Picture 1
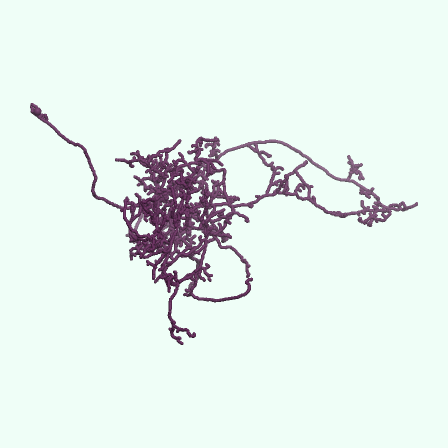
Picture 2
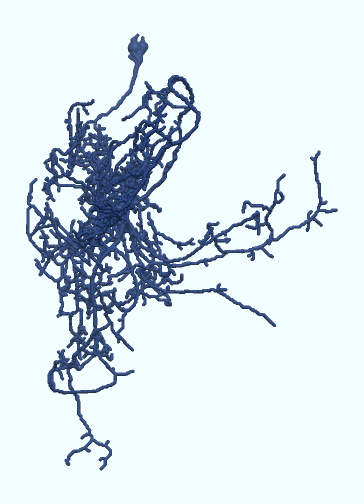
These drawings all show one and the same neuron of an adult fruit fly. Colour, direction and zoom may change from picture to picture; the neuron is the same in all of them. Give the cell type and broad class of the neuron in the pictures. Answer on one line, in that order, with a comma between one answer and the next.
PLP092, central-brain intrinsic neuron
